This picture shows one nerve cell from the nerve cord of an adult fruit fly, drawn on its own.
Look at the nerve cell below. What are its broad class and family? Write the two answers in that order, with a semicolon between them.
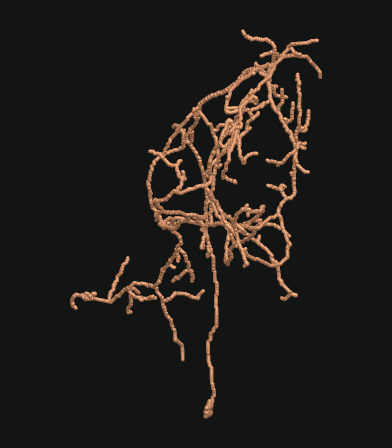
nerve-cord intrinsic neuron; hemilineage 17A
